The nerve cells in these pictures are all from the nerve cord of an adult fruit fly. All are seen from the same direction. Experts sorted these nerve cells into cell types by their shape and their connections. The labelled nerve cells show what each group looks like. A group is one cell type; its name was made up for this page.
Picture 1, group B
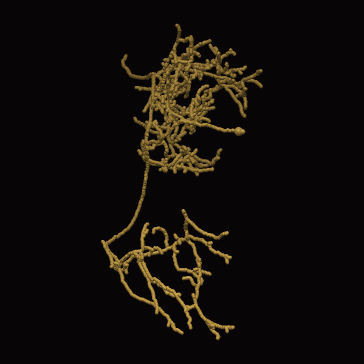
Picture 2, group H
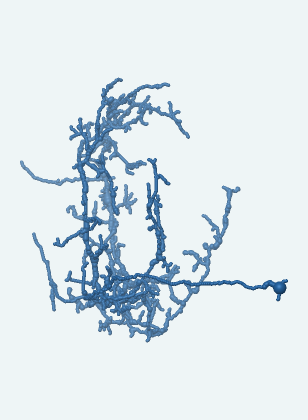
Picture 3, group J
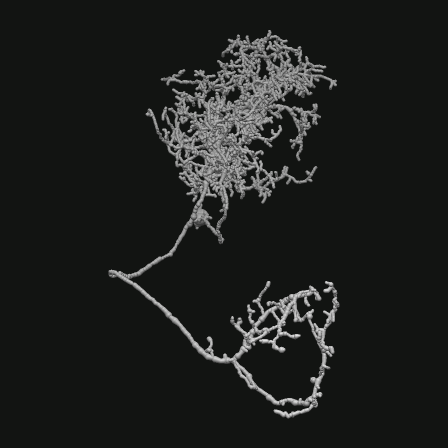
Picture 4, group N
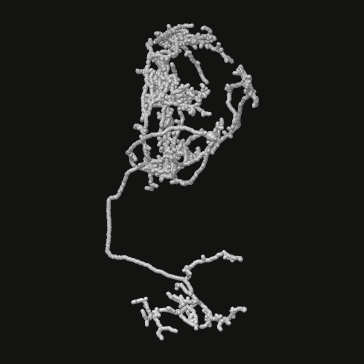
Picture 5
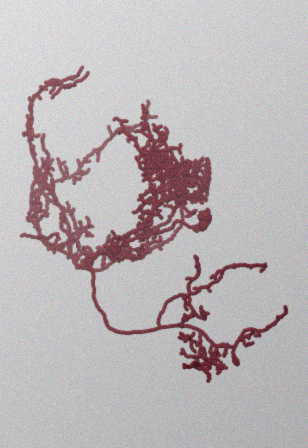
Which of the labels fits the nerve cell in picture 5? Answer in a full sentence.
It belongs to group N.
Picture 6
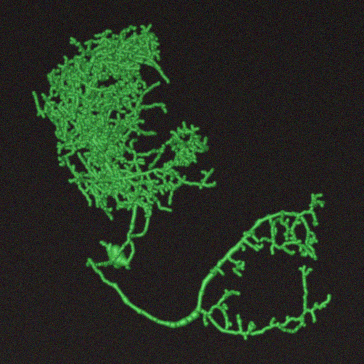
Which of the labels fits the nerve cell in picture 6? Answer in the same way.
It belongs to group J.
